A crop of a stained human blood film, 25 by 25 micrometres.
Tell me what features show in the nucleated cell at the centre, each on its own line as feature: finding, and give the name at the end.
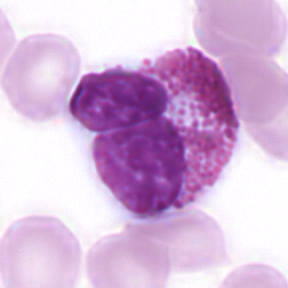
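Lobes: on the left side of the cell
Cytoplasm: packed with coarse round granules
Granule colour: reddish-pink
Pale patch: small, mid-cytoplasm, granules thinner there
Identity: eosinophil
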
